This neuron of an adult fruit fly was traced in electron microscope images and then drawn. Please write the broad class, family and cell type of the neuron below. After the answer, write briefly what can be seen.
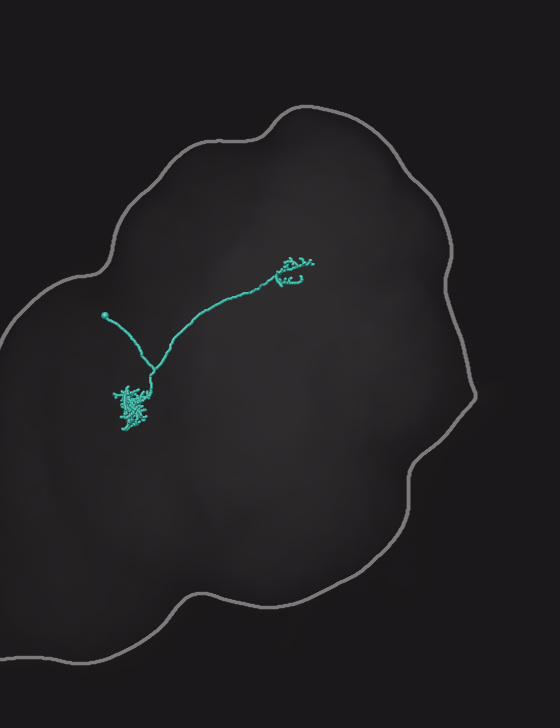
Its broad class is visual projection neuron. The family is hemilineage VPNd2. Its cell type is LC10e. The cell body is on the left of the picture. In this view it is about as wide as it is tall.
